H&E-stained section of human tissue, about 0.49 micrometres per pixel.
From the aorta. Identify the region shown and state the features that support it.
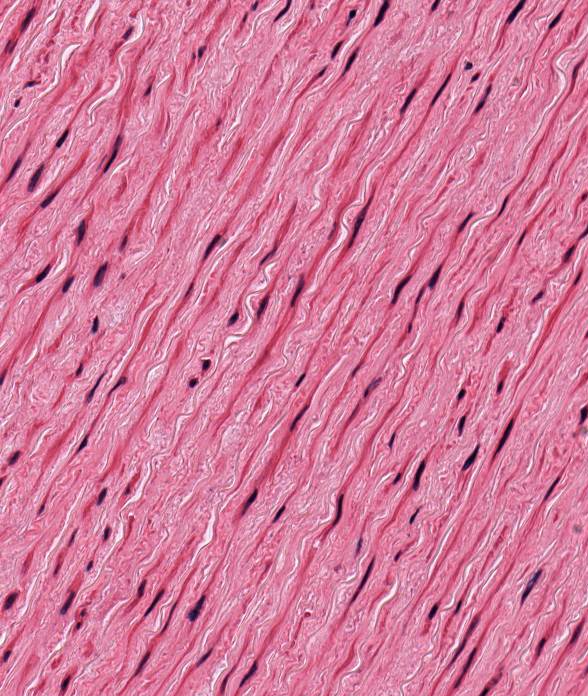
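What you're looking at is the tunica media. Notice how the fibres follow a wavy, crimped course rather than running straight. Slender, elongated, dark purple nuclei lie parallel to them, scattered sparsely but evenly, with no distinct cytoplasm visible around them.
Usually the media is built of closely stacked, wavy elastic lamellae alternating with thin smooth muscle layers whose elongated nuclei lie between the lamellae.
The wavy fibres and the parallel nuclei here fit that arrangement.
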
